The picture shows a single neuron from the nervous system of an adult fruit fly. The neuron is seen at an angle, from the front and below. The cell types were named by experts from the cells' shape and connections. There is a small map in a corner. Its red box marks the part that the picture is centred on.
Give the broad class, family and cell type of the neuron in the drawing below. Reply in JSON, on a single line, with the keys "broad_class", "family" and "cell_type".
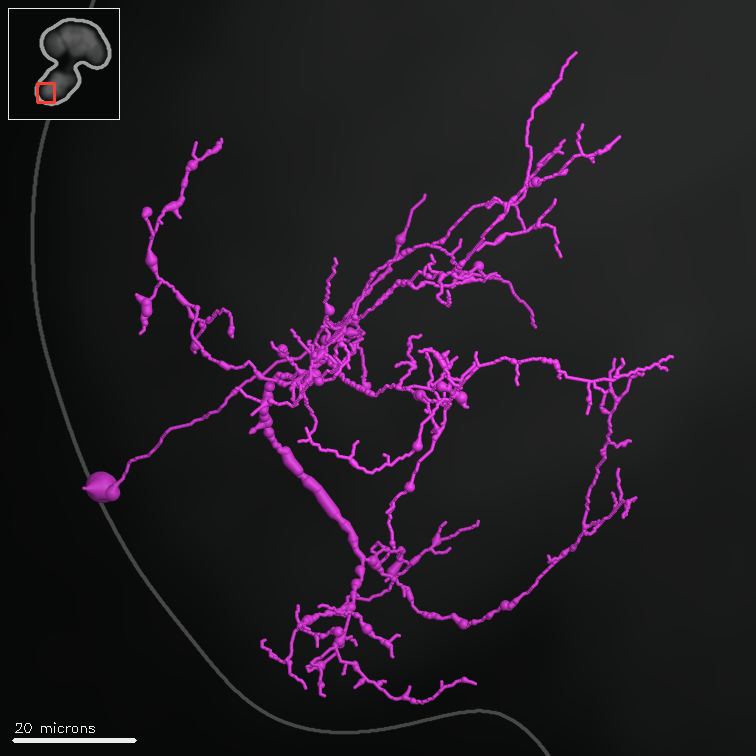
{"broad_class": "nerve-cord intrinsic neuron", "family": "hemilineage 20A.22A", "cell_type": "IN20A.22A037"}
